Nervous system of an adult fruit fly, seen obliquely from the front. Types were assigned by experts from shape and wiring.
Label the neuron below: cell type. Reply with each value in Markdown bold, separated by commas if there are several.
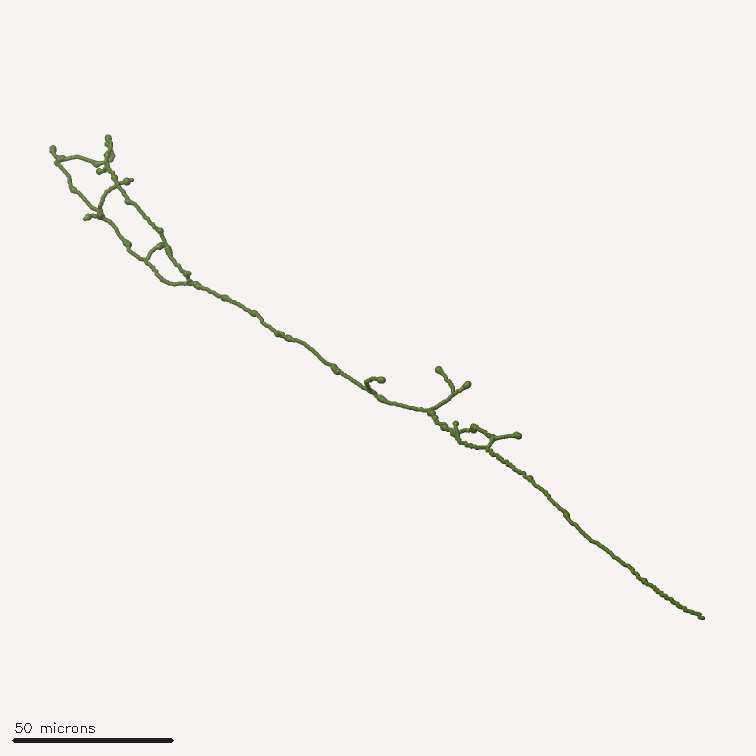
**IN16B107**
